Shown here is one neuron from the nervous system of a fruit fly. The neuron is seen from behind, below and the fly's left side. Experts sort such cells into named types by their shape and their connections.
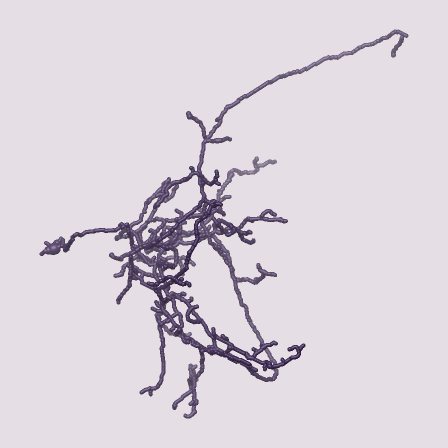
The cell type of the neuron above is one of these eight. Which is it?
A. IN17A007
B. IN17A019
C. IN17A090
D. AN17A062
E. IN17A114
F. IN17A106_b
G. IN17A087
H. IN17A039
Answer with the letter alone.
F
